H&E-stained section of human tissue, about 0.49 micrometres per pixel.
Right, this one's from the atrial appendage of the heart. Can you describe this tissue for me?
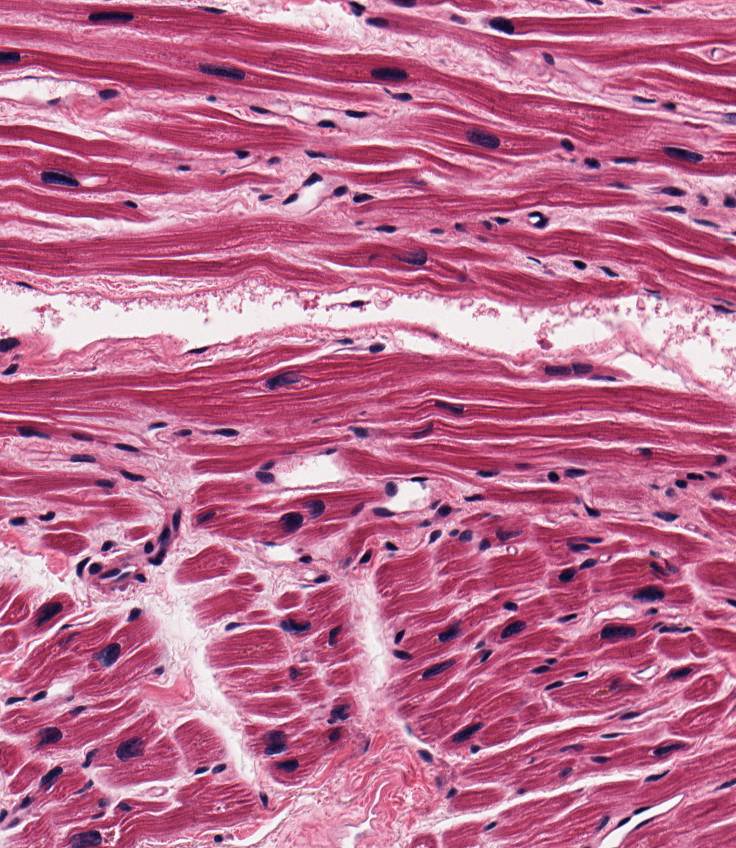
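You'll notice the muscle fibres run horizontally in long section across the upper half, but lower down they're cut obliquely into short segments. Each fibre has oval nuclei sitting centrally within it. The cytoplasm is deeply eosinophilic, staining a strong pink, and between the fibres there's just a scanty, delicate connective tissue with small dark elongated nuclei.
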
